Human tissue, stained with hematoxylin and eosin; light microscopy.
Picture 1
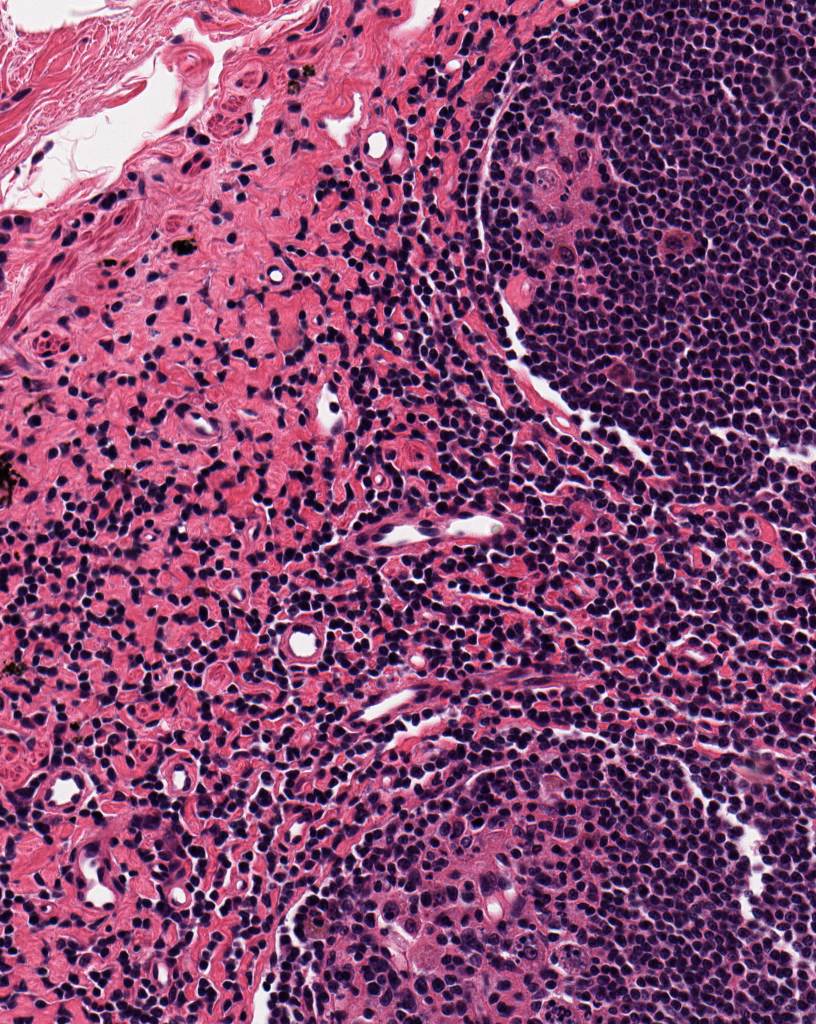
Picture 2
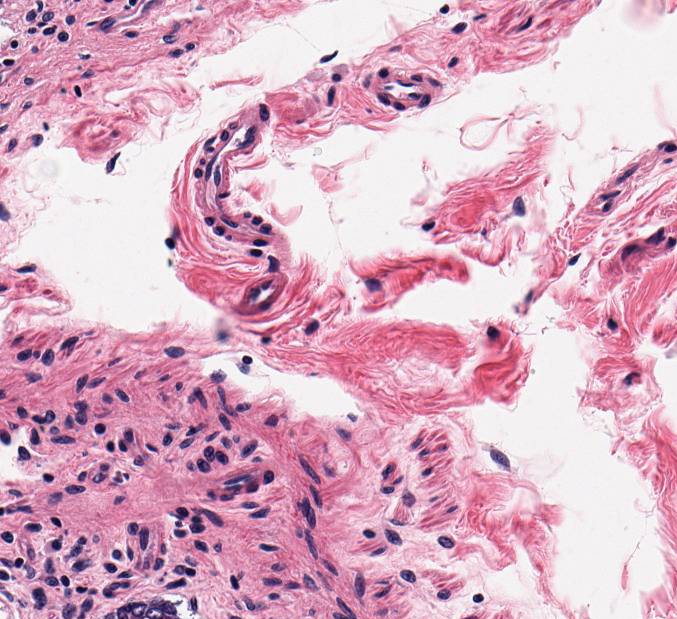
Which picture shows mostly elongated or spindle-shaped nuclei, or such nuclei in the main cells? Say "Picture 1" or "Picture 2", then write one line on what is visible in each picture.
Picture 2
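In picture 1: Most cells throughout the field are small lymphocytes with round, dark nuclei and scant cytoplasm.
In picture 2: Most nuclei are dark purple and elongated or spindle-shaped, lying along the fibres.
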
